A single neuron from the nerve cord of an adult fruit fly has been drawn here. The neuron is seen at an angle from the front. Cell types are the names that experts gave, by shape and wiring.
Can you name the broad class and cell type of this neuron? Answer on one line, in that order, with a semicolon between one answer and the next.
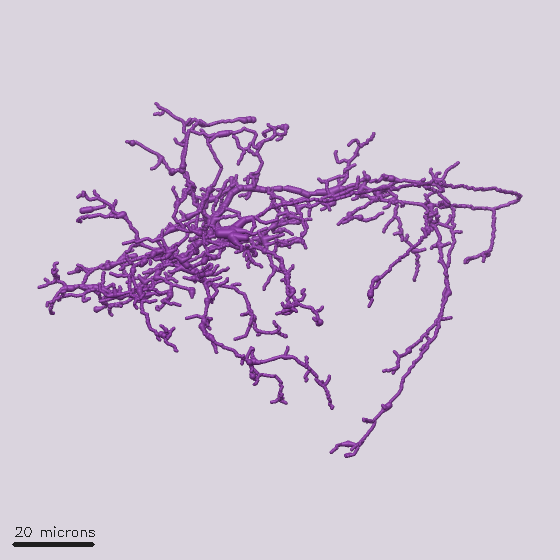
sensory neuron entering the nerve cord; SNxx28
